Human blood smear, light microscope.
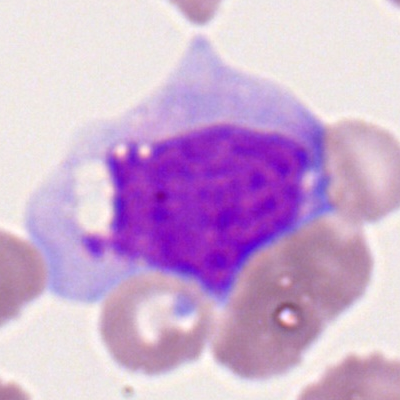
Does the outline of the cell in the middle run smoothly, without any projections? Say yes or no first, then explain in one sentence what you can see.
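No. The cell outline is irregular, with a pointed projection at the top.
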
